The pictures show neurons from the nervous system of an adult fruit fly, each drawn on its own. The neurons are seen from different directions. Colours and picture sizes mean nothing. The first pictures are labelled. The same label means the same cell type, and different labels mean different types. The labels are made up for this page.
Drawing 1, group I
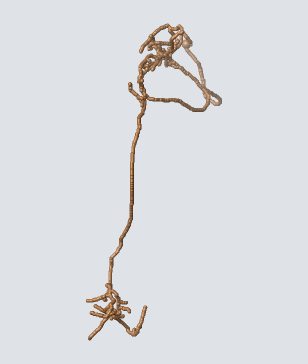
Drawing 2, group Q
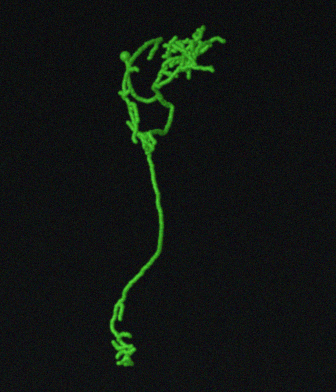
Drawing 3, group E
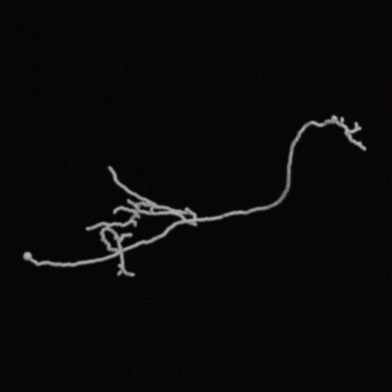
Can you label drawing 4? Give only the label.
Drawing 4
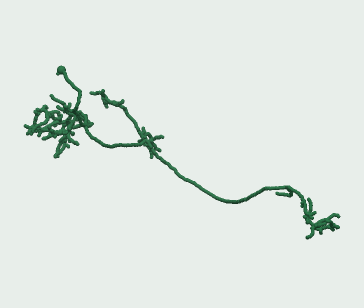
group Q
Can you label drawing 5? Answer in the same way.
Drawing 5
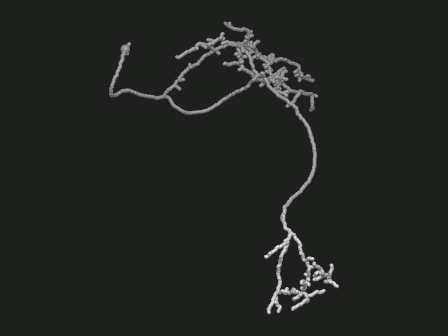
group I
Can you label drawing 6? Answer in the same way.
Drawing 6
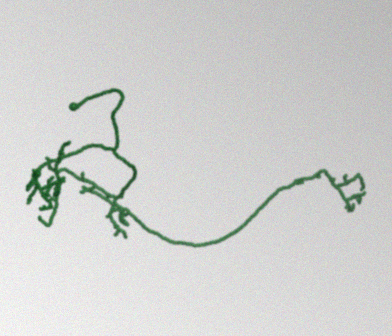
group Q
